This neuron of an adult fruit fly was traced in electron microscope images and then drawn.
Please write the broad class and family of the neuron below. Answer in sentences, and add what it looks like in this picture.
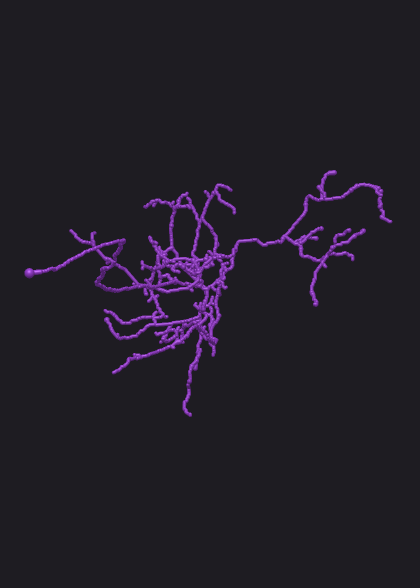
Its broad class is central-brain intrinsic neuron. The family is hemilineage LALv1_ventral. The cell body is on the left of the picture. The picture shows dozens of branch ends.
